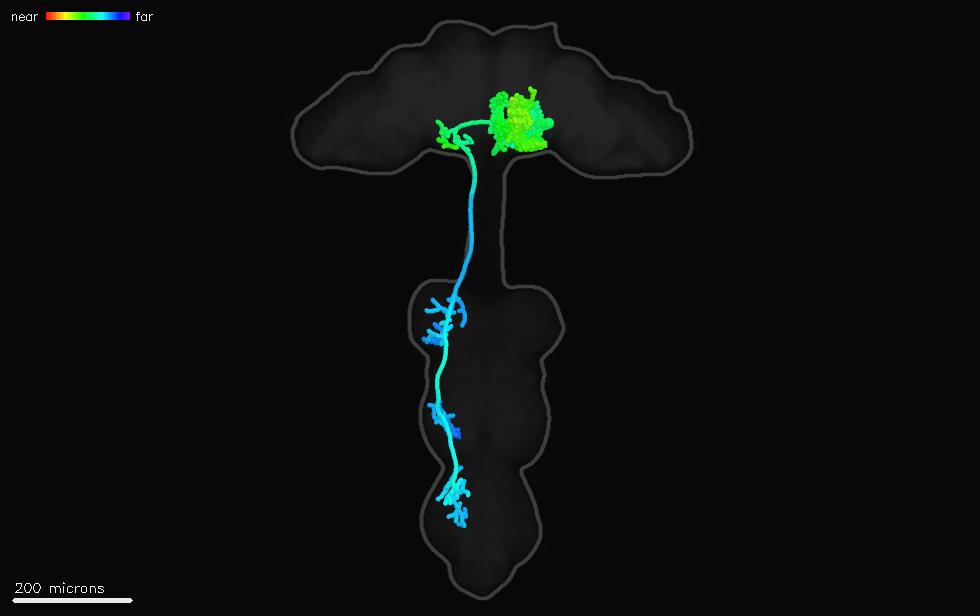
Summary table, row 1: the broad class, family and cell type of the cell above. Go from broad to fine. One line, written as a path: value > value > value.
descending neuron > DNg > DNg75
